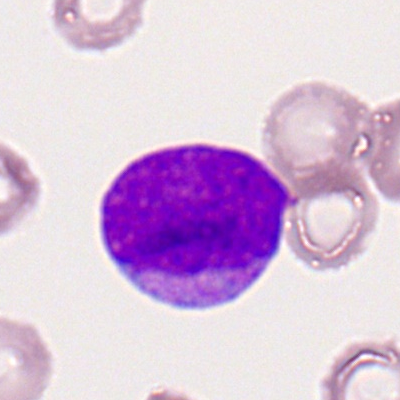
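Myeloblast (central cell). The nucleus fills most of the cell and forms a single unlobed mass. Its chromatin is finely stippled rather than coarsely clumped. The cytoplasm forms a crescent, mainly along the bottom of the cell.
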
